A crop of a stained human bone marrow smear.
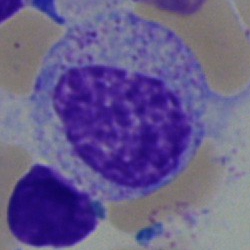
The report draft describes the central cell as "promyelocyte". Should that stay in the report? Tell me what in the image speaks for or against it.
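Outline round and smooth. Chromatin coarse and clumped: dark purple blocks separated by small pale gaps. Moderate rim of pale greyish-blue cytoplasm around the nucleus, widest at the top. No clear vacuoles in the cytoplasm. Lower left, next to it: a smaller cell with a dark, densely stained nucleus.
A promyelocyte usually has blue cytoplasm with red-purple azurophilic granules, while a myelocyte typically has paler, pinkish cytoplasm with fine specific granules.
The pallor of this cytoplasm speaks for myelocyte and against promyelocyte. Outline, chromatin and absence of vacuoles: described as seen, not weighed. Verdict: promyelocyte does not fit; the central cell is a myelocyte.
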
